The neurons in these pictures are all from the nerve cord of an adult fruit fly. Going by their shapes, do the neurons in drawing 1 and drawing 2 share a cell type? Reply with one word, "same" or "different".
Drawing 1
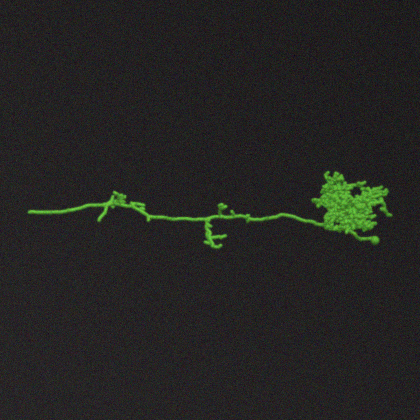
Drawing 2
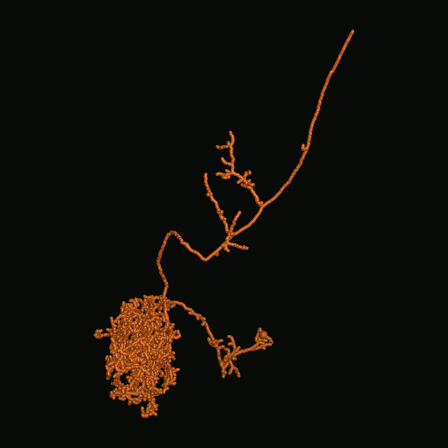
different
